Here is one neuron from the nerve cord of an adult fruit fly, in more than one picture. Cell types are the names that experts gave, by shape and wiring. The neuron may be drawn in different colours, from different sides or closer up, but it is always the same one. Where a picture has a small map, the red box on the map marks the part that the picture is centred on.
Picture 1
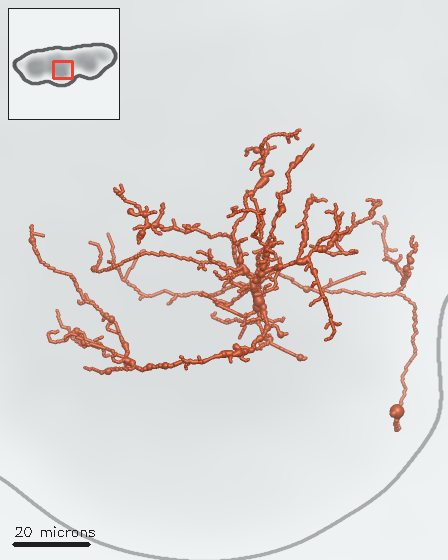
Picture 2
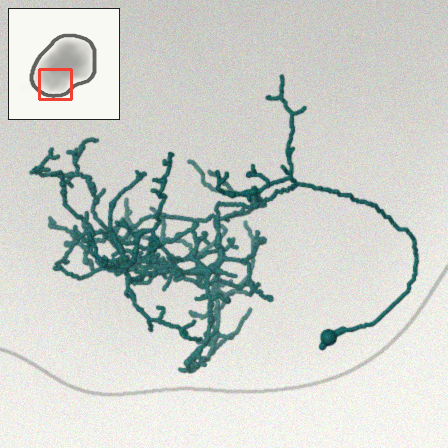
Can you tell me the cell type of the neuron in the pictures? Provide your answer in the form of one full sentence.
With respect to cell type, this neuron is IN20A.22A043.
